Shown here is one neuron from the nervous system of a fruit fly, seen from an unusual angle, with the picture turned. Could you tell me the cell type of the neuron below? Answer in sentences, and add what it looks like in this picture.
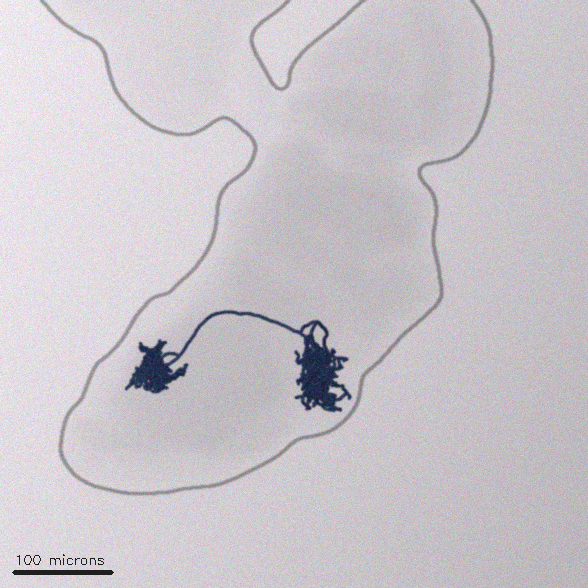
It is of cell type M_smPN6t2. Its broad class is central-brain intrinsic neuron. By the scale bar it is about 250 microns wide in this view. In this view it is wider than it is tall.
